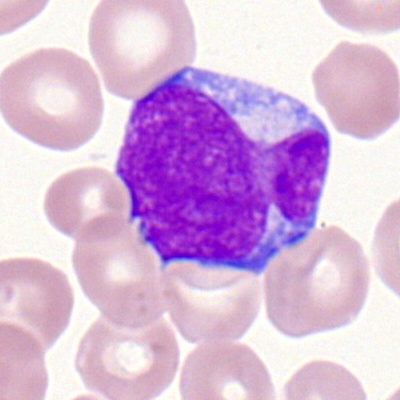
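Myeloblast, stained human blood smear. Looking at the nucleus, it fills most of the cell, and a deep notch on its right side sets off a smaller lobe. The cytoplasm is stained blue; as far as I can see, it holds no distinct granules.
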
